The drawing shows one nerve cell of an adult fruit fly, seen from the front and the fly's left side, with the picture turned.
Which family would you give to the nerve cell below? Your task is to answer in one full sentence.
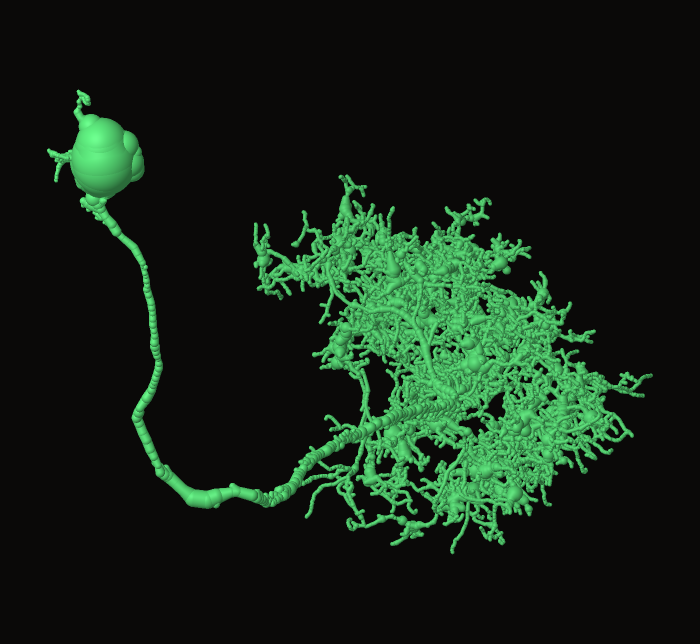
This nerve cell has been assigned the family Pm.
